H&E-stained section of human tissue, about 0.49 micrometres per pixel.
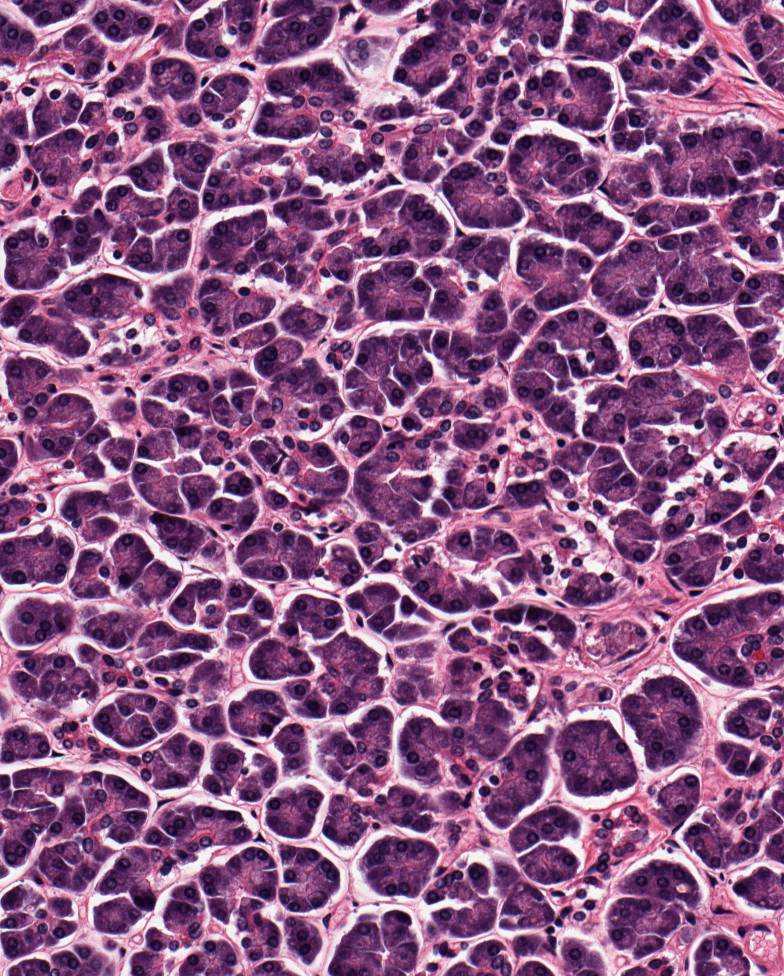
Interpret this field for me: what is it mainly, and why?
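You are looking at exocrine pancreas. Start with the acini: their pyramidal cells keep their nuclei at the base, toward the outer edge of each acinus, and those nuclei are round and fairly uniform.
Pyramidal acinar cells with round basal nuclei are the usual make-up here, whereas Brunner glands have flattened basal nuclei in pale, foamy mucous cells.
Notice, too, that the acinar lumina hardly show, at most as pinpoint central spaces. Across the top right corner runs a band of pink fibrous tissue, thicker than the septa elsewhere.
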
